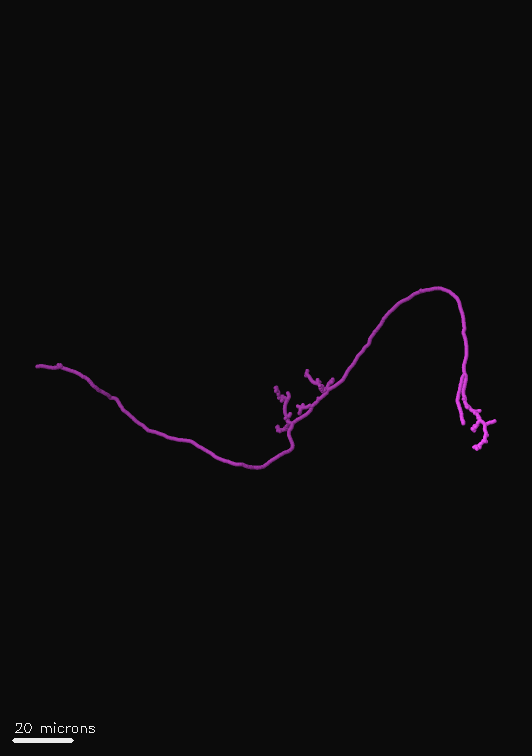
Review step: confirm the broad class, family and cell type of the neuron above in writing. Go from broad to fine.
sensory neuron entering the brain; class olfactory; ORN_VC3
